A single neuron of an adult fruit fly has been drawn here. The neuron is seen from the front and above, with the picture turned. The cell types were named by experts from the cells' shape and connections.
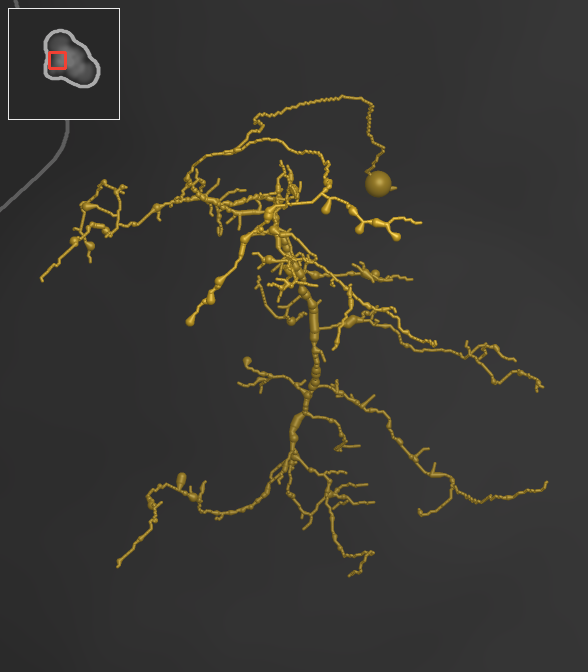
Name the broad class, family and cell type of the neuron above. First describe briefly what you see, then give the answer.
The picture shows dozens of branch ends. In this view it is about as wide as it is tall. This is a nerve-cord intrinsic neuron. Its family is hemilineage 16B. It is of cell type IN16B108.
